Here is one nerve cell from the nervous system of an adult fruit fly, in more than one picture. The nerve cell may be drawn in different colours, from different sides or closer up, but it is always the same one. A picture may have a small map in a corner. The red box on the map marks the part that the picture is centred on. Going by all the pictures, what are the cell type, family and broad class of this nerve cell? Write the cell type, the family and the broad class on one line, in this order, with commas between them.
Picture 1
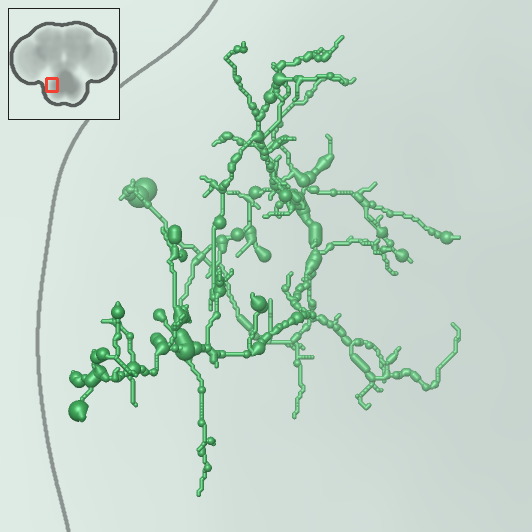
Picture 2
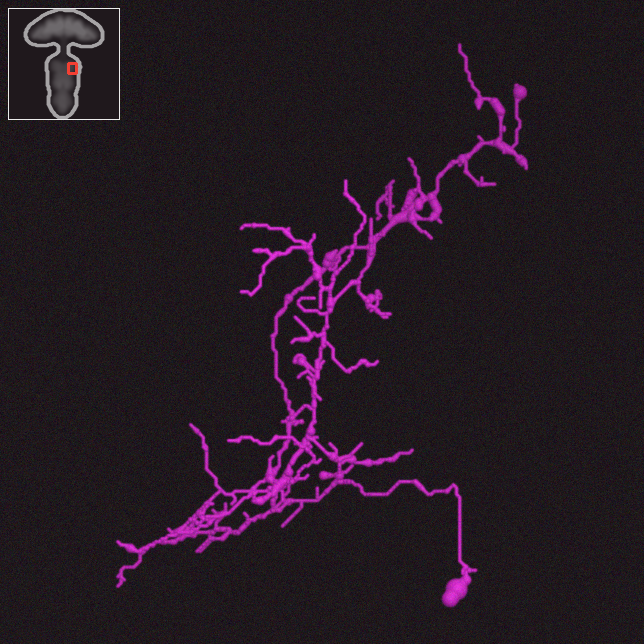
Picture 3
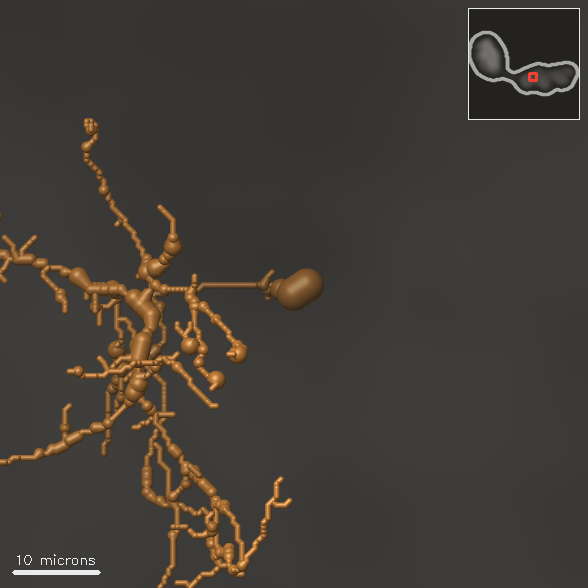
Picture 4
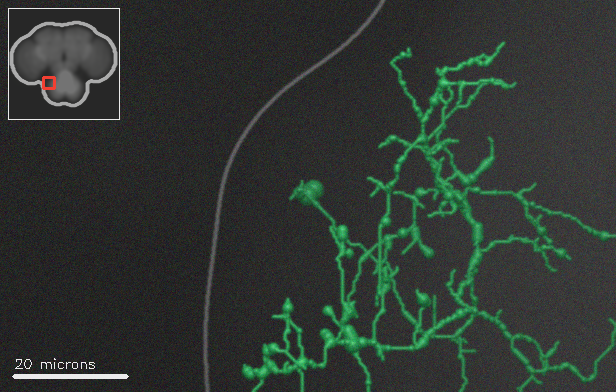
IN21A090, hemilineage 21A, nerve-cord intrinsic neuron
